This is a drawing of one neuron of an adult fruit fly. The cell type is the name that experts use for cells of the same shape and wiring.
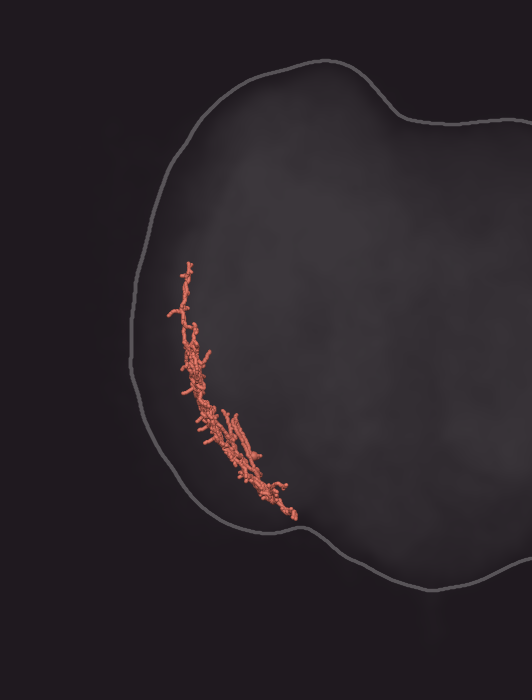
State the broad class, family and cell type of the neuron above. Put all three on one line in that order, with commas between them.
optic-lobe intrinsic neuron, Cm, Cm11d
